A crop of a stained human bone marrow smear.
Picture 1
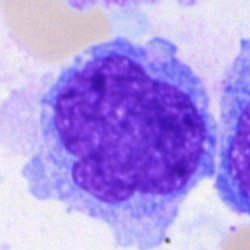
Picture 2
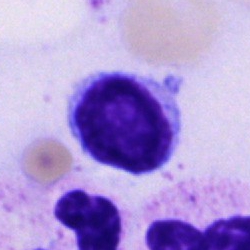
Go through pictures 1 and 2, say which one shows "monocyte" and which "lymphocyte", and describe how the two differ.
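You've got the monocyte in picture 1 and the lymphocyte in picture 2. The monocyte's outline is irregular, its cytoplasmic edges ragged and frayed, whereas the lymphocyte is round to slightly oval, with a small rounded bleb projecting from its upper right edge. Both nuclei fill most of the cell, but the monocyte keeps a moderate rim of cytoplasm, while the lymphocyte's nucleus leaves only a thin one. That thin rim is pale blue.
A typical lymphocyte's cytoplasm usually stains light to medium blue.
The chromatin is where they really part: fine and lacy with scattered small pale spots in the monocyte, not coarse dark clumps, but dense and deep purple in the lymphocyte.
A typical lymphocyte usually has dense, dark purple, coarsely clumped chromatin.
Neither shows granules in its cytoplasm, and in picture 1 another nucleated cell is cut off at the right edge.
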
